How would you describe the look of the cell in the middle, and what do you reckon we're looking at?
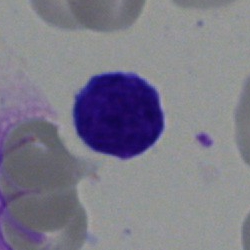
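The cell is roughly round, with a slightly uneven, bumpy edge. Nearly the whole cell is filled by the nucleus, whose chromatin is dense and deep purple throughout. No vacuoles are seen. This cell is a lymphocyte.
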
